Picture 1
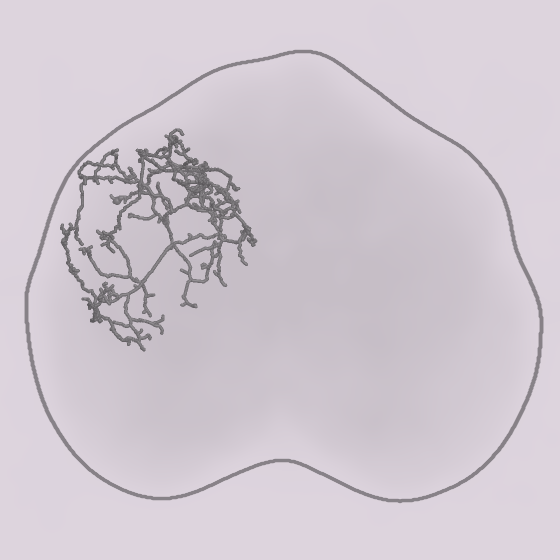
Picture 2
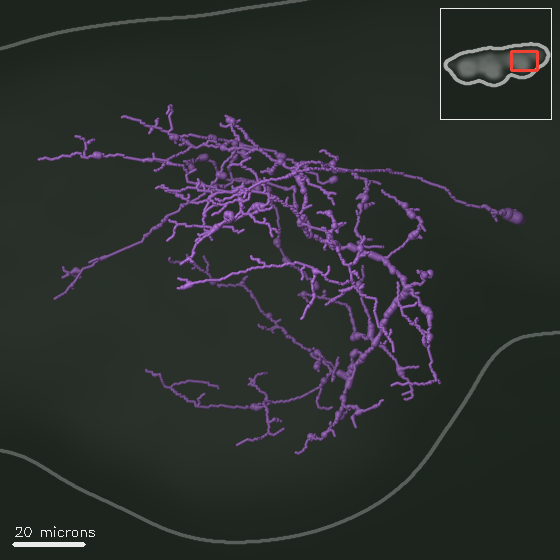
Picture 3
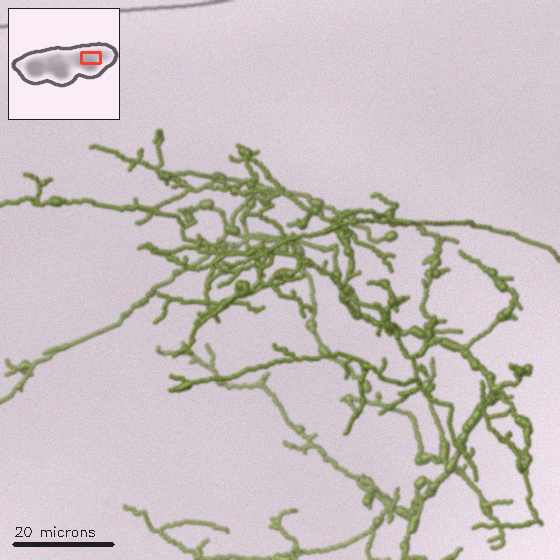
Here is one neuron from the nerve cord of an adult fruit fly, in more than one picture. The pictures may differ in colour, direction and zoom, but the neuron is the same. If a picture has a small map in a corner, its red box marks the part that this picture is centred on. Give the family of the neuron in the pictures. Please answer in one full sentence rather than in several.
The neuron is counted in family hemilineage 03A.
